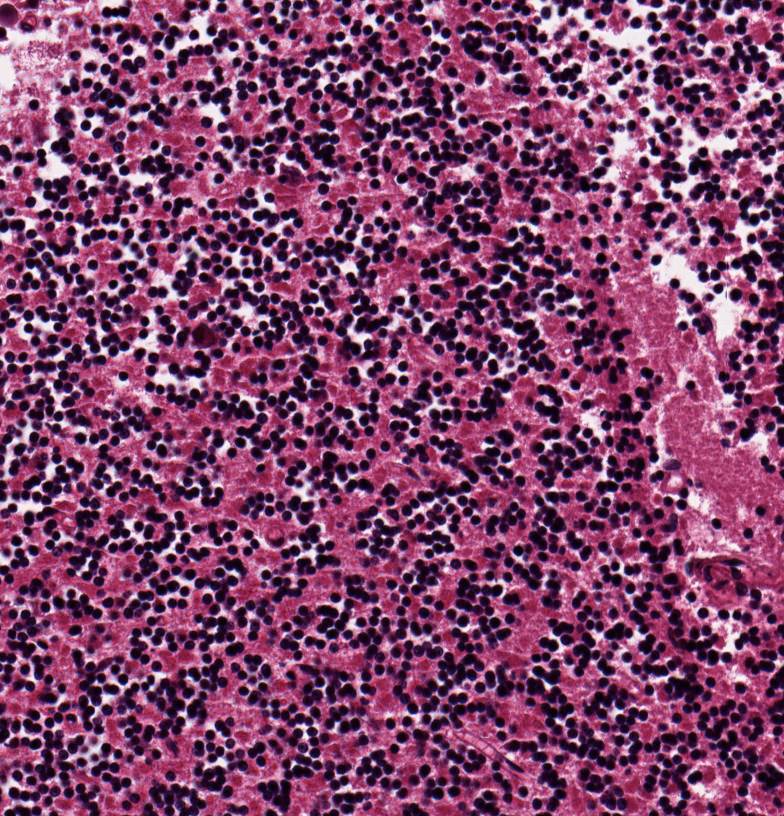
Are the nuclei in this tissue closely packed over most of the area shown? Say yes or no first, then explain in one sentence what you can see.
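Yes. Small round darkly stained nuclei are densely and fairly evenly crowded across almost the whole field.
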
